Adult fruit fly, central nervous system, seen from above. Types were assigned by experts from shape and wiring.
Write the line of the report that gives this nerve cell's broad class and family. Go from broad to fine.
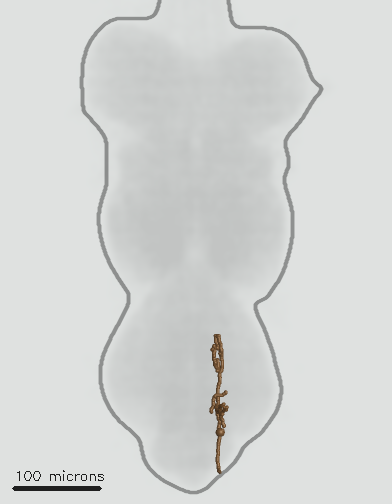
sensory neuron entering the nerve cord; class mechanosensory proprioceptive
